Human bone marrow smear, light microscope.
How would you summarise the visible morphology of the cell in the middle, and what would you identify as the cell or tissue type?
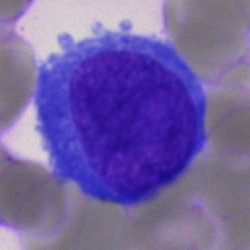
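Roughly round outline, I'd say, with small round blebs projecting from the top edge. The chromatin looks finely stippled, not clumped. I don't see any distinct granules in the cytoplasm. So this is a blast.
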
